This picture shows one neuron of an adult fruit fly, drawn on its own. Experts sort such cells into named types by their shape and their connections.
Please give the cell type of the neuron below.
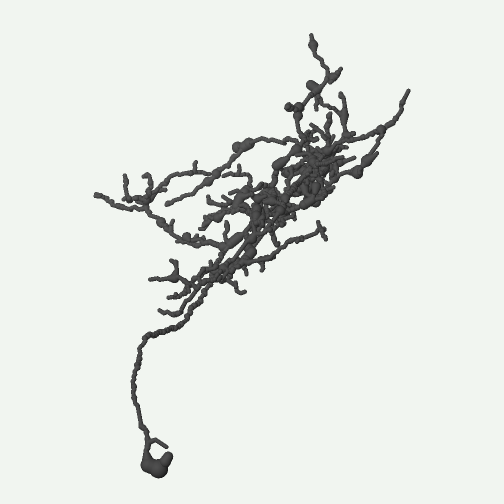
GNG465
